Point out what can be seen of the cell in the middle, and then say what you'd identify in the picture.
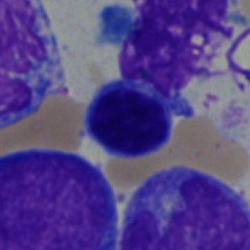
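The cell is round with a smooth edge. Its chromatin is dense and stains a deep, almost uniform dark violet. Cytoplasm is scant, forming at most a very thin rim around the nucleus, and no granules are visible. This cell is a lymphocyte.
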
